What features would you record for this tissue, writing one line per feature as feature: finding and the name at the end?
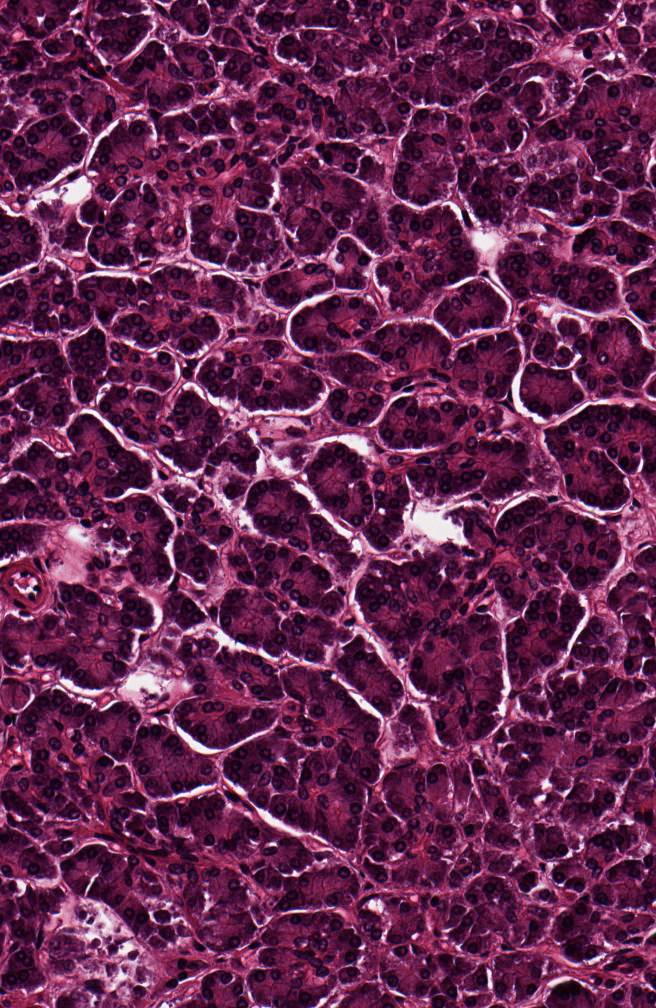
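Acini: rounded and closely packed across the whole field, parted only by thin clefts, no broad bands.
Nuclei: small, round and dark, toward the outer base of the acinar cells.
Lumina: central, tiny, mostly hard to see.
Stroma: scant, mainly small pale pink gaps where several acini meet.
Name: pancreas.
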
